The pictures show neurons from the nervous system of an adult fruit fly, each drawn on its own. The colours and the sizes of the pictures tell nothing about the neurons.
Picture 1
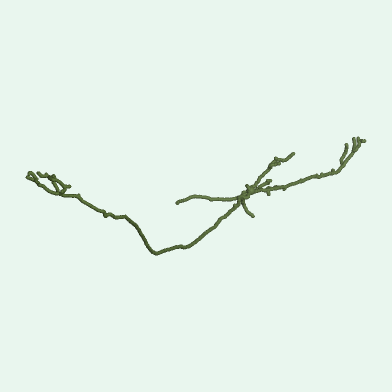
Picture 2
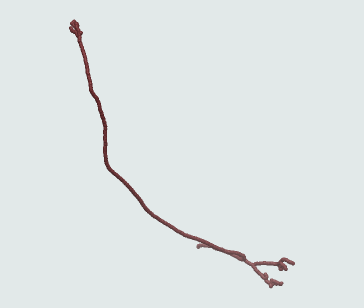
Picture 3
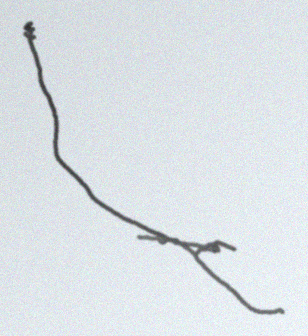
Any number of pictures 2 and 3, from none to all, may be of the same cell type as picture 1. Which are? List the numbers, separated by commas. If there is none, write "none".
none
